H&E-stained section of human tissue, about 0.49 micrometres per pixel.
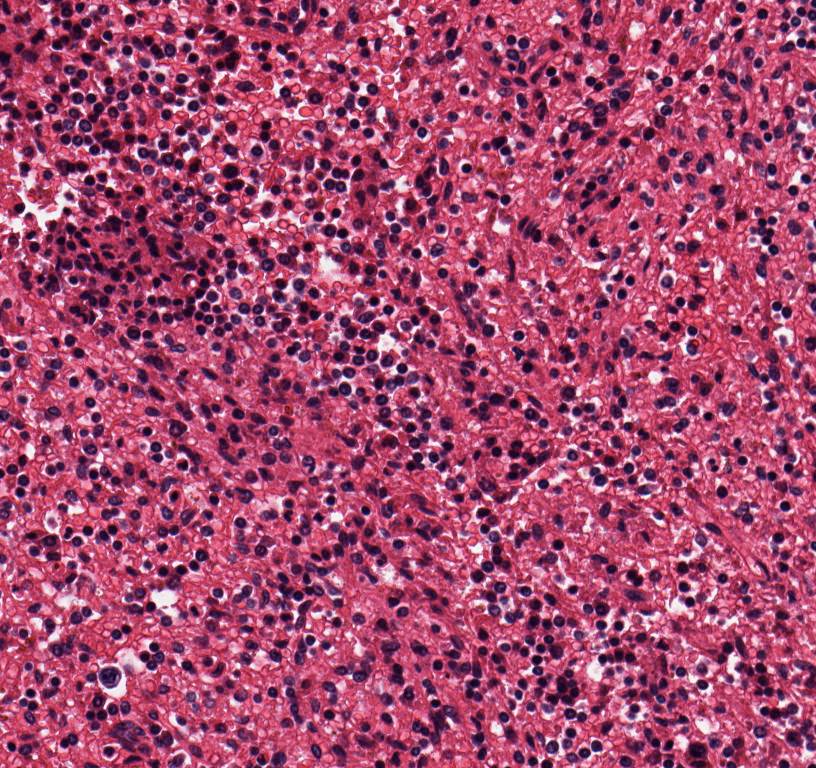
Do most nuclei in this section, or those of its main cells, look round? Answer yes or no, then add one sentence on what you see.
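Yes. Most nuclei are small, round and darkly stained, like those of lymphocytes.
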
